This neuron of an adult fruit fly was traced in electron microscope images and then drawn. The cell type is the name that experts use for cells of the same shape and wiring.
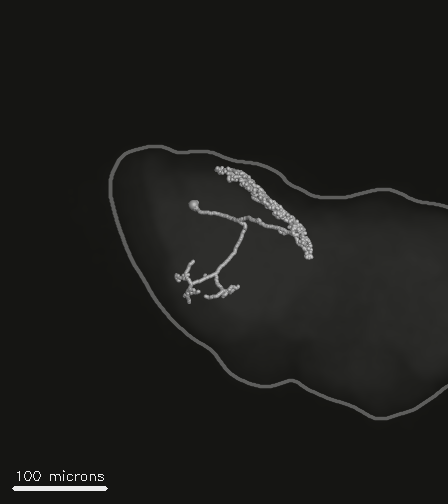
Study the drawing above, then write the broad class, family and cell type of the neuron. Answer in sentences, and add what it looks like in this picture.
Its broad class is visual projection neuron. Its family is LT. Its cell type is LT80. Its cell body lies in the middle of the picture. By the scale bar it is about 150 microns wide in this view.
